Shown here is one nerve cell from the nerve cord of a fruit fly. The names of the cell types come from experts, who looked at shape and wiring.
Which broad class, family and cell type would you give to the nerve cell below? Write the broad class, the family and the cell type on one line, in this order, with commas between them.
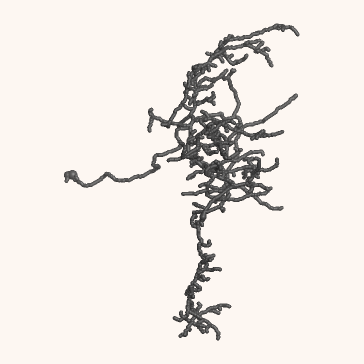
nerve-cord intrinsic neuron, hemilineage 16B, IN16B080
